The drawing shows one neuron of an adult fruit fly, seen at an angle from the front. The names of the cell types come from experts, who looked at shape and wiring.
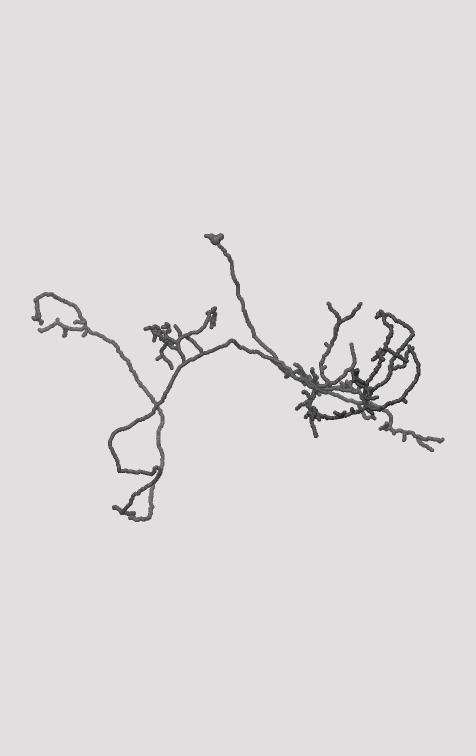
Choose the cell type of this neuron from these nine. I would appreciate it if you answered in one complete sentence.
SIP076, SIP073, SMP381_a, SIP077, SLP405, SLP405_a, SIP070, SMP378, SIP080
This neuron carries the cell type designation SMP378.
